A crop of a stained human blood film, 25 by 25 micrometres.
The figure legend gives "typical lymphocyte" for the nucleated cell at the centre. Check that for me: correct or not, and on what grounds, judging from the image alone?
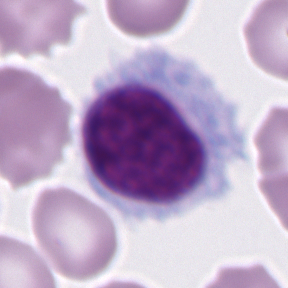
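No: the central cell is not a typical lymphocyte but a hairy cell. The cell is about 15 micrometres across and its nucleus, about 11 by 9 micrometres, fills only about 50% of the cell's area, leaving a good amount of cytoplasm.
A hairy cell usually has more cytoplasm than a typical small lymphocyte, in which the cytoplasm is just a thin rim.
That cytoplasm is pale blue-grey, without coarse granules or clear vacuoles.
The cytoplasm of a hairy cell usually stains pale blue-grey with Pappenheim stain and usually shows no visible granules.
Lacking granules would fit a typical small lymphocyte as well. The oval, smooth nucleus sits toward the lower left, with dark purple chromatin mottled by small paler patches and no distinct nucleolus.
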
